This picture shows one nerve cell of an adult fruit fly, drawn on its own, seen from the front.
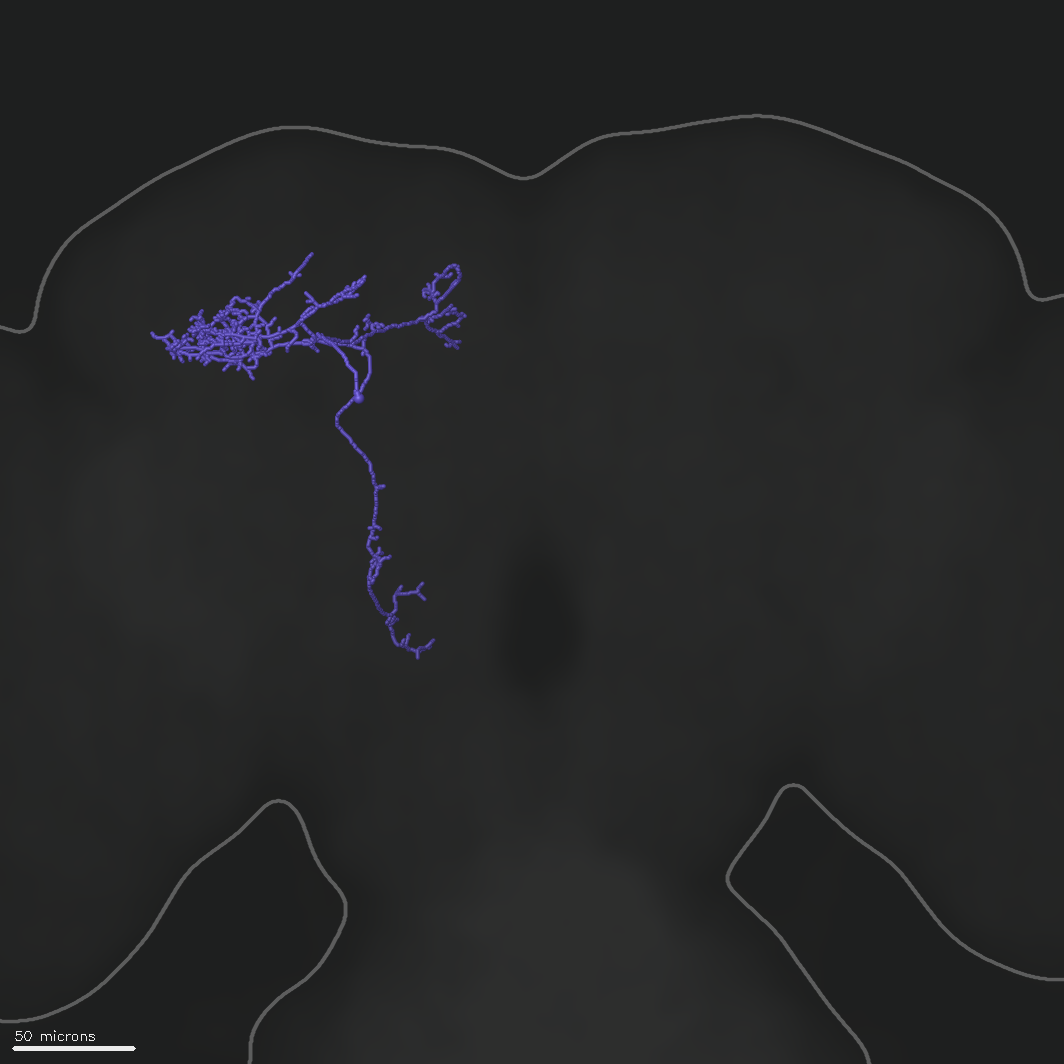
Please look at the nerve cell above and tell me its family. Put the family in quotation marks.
"hemilineage CREa2_ventral"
